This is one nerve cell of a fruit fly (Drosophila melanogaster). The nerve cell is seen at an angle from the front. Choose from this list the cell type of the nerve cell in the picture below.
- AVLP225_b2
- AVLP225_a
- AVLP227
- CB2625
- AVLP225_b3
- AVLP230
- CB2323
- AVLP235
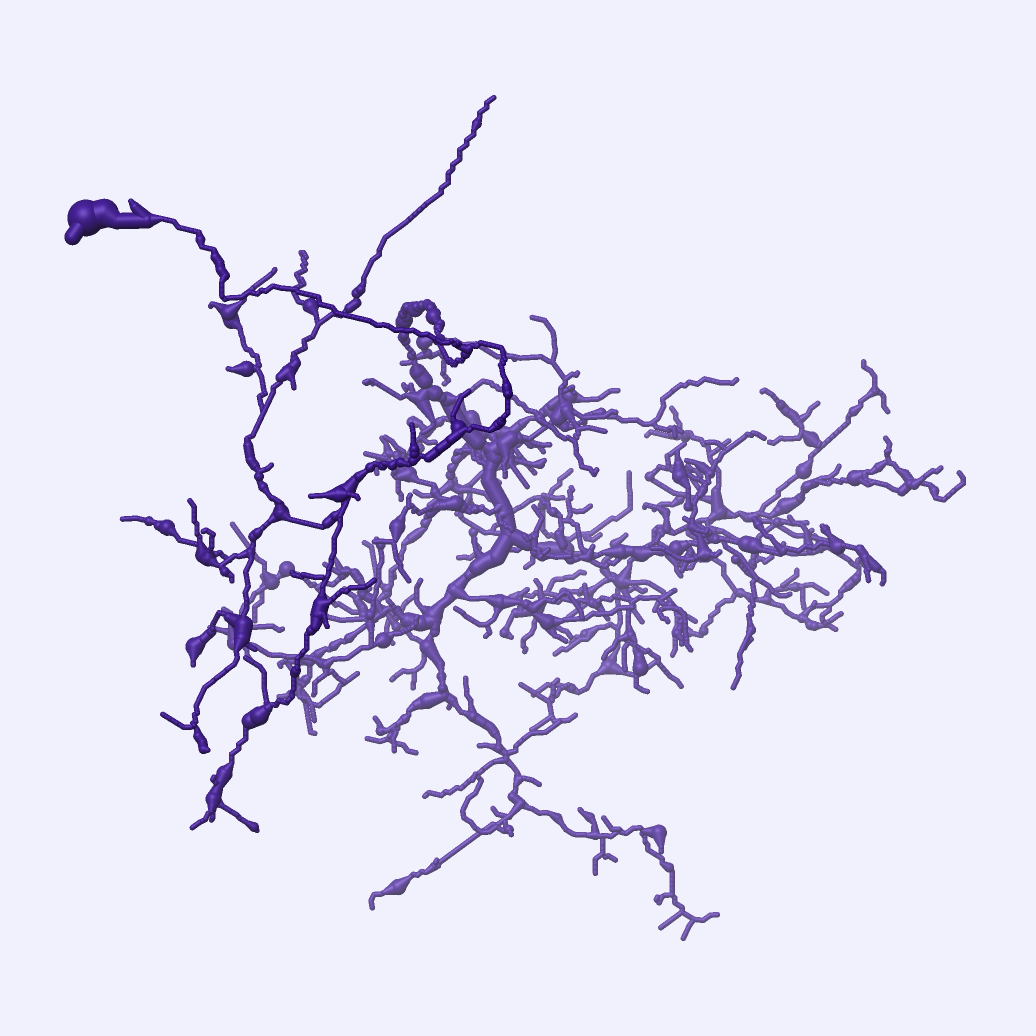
AVLP230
